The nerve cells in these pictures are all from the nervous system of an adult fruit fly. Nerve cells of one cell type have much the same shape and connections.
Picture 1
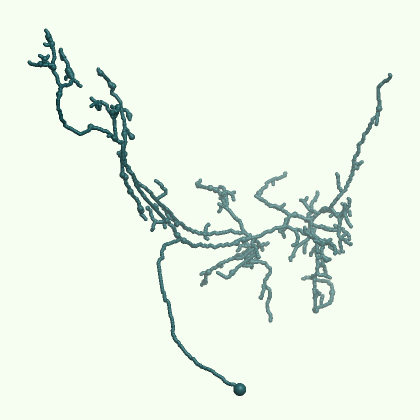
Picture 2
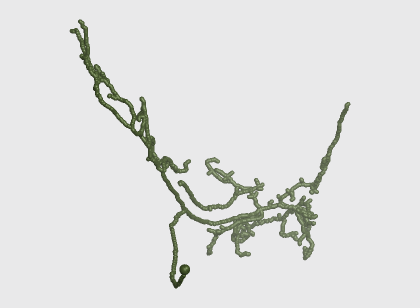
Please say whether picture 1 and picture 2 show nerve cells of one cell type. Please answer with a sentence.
They are of the same cell type.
